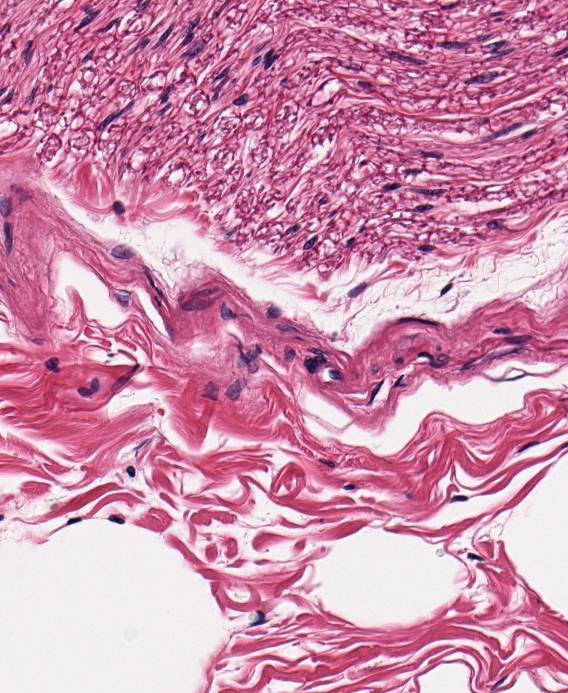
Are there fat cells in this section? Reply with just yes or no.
Yes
